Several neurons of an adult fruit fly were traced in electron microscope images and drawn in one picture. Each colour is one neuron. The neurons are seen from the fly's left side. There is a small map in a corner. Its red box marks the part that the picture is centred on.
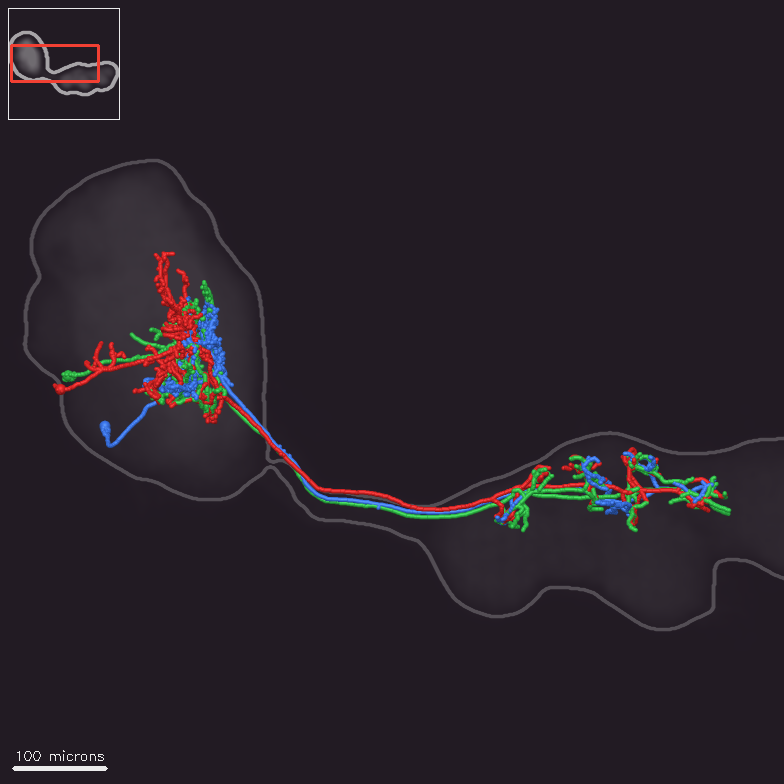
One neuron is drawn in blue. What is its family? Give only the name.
hemilineage MD3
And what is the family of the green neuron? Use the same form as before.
DNbe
